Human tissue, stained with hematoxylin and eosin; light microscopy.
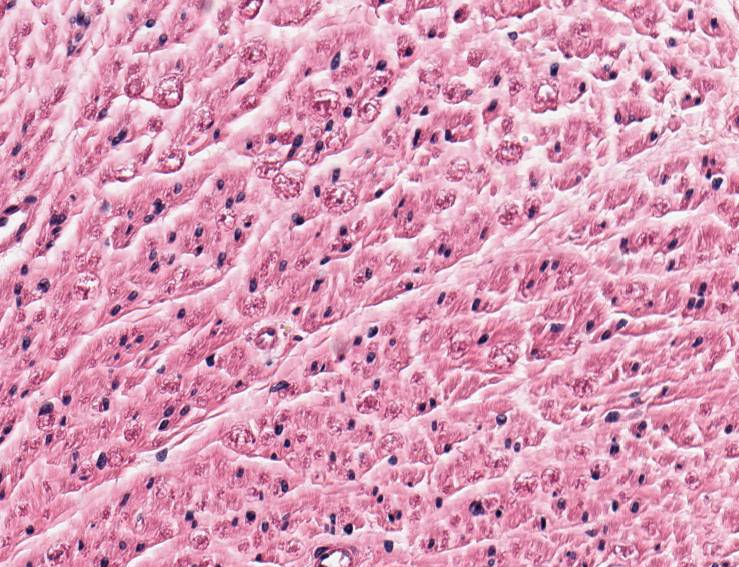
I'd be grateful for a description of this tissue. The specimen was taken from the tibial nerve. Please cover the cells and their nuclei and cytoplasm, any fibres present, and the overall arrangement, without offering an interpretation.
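Fibres that branch and rejoin are separated by narrow white clefts. Small, dark, elongated nuclei are scattered between the fibres across the whole field. Fat cells are absent throughout.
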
